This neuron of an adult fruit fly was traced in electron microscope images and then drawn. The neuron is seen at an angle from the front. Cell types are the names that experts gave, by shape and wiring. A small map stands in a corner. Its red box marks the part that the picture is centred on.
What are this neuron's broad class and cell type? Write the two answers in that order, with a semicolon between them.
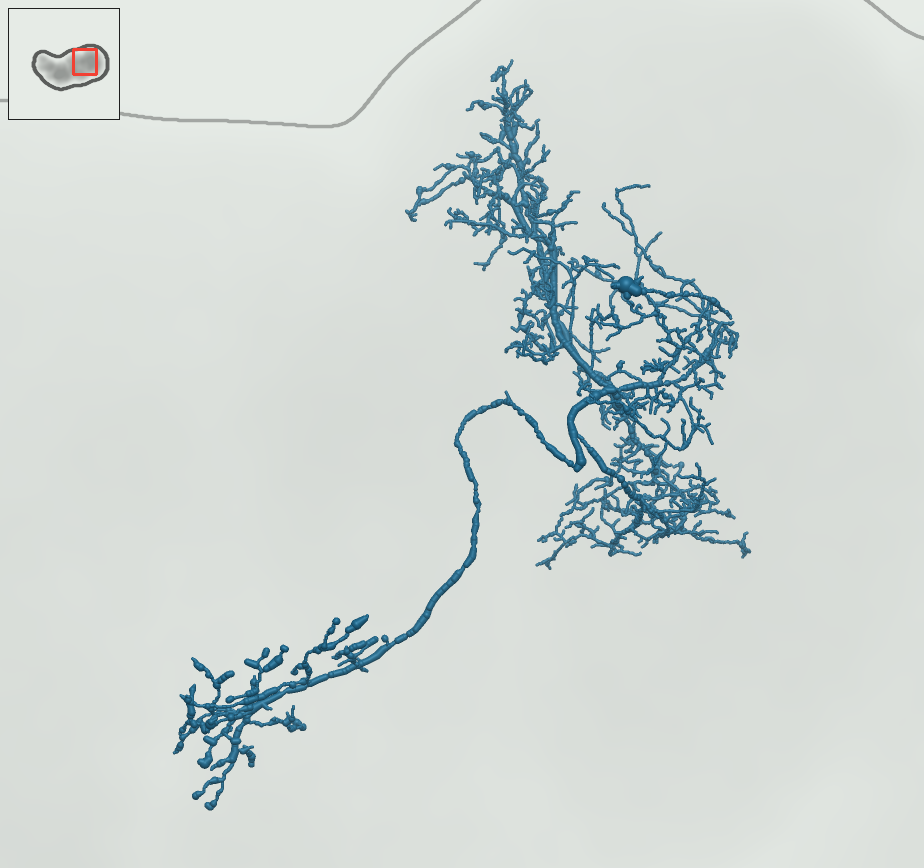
central-brain intrinsic neuron; SMP147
